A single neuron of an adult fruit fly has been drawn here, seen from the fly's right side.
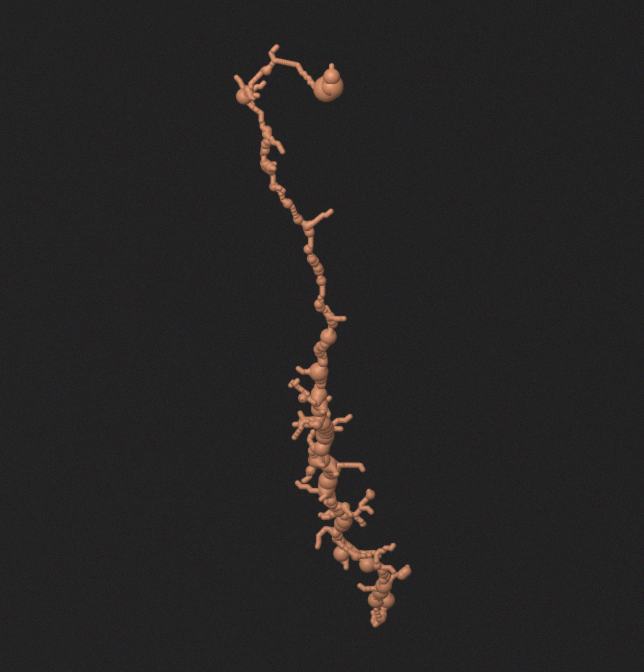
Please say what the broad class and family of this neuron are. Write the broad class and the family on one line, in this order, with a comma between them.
optic-lobe intrinsic neuron, Dm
